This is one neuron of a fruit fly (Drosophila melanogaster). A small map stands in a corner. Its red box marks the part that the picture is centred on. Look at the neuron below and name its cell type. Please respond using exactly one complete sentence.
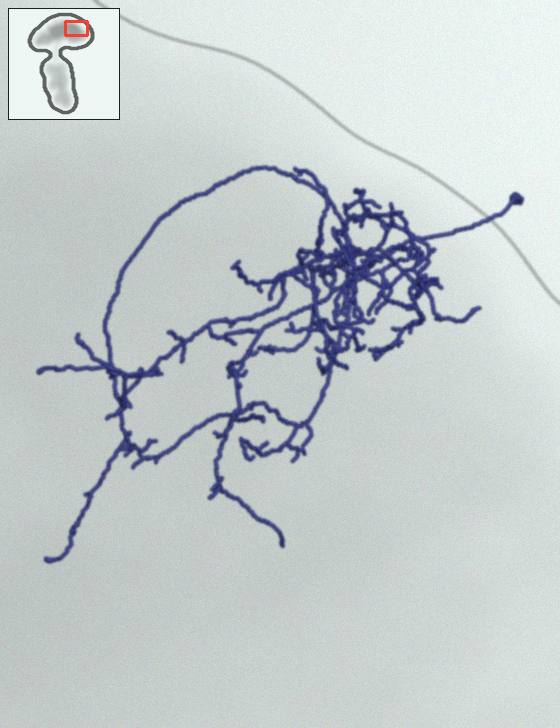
The single neuron here is of type SLP227.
